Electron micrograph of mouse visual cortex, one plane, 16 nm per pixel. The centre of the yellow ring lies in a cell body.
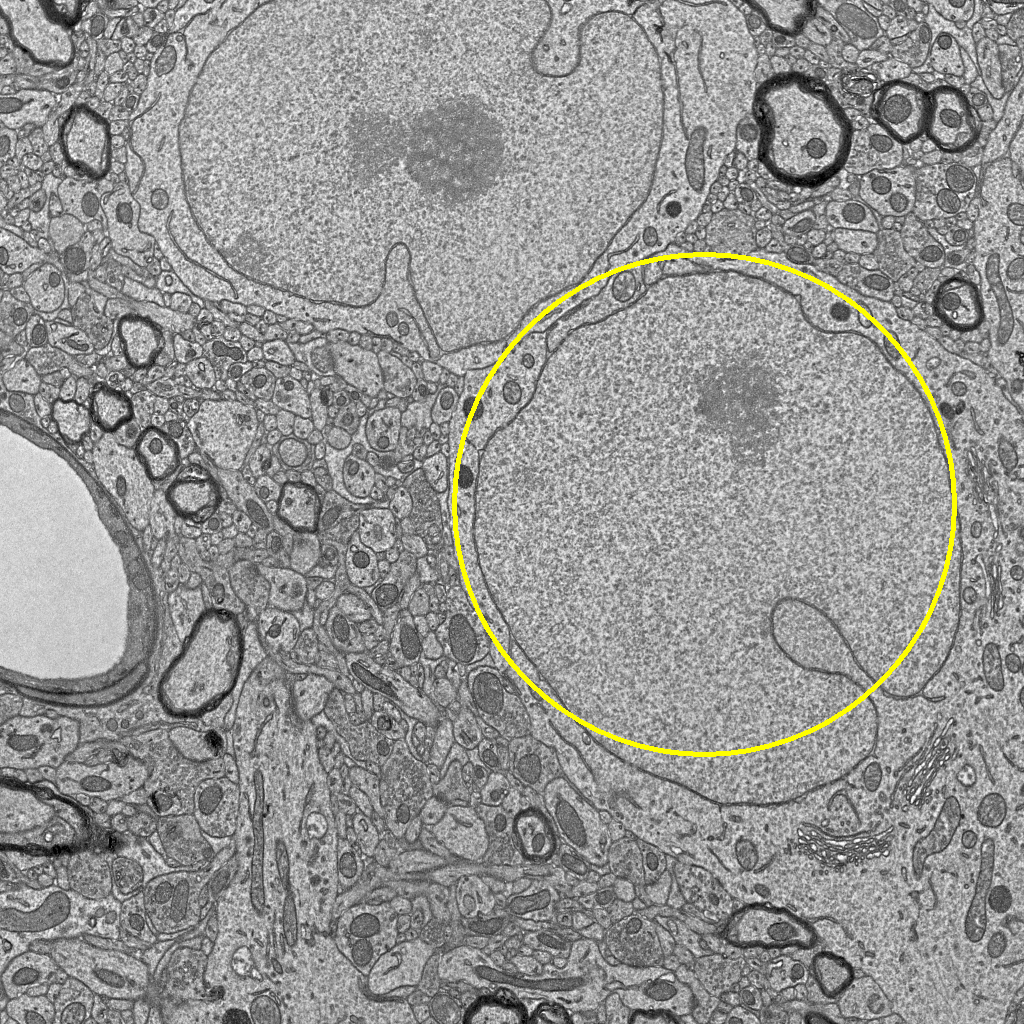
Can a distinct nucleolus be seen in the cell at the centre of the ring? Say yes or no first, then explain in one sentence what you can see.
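Yes. A single irregular dark nucleolus lies in the upper half of the nucleus.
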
